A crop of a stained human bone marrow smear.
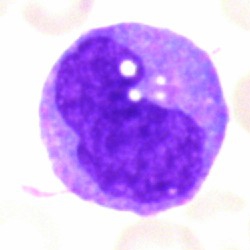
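Monocyte: nucleus deeply indented on its upper right side. Cytoplasm: fine pinkish-purple granules scattered throughout, and four small, round, clear vacuoles near the nuclear notch. Lower left edge of the cell: a thin pink thread.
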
